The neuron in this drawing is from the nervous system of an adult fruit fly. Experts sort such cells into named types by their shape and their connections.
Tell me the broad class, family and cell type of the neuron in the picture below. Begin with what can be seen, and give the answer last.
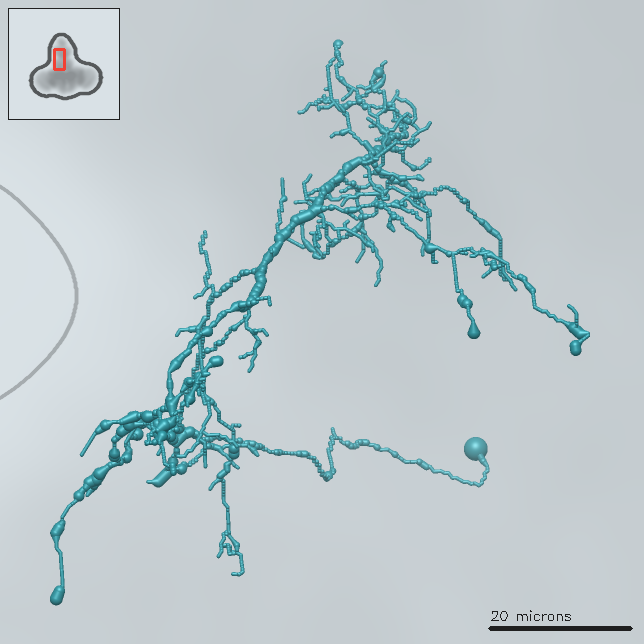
By the scale bar it is about 80 microns tall in this view. Dozens of branch ends can be seen. It is a nerve-cord intrinsic neuron. The family is hemilineage 03B. Its cell type is IN03B070.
